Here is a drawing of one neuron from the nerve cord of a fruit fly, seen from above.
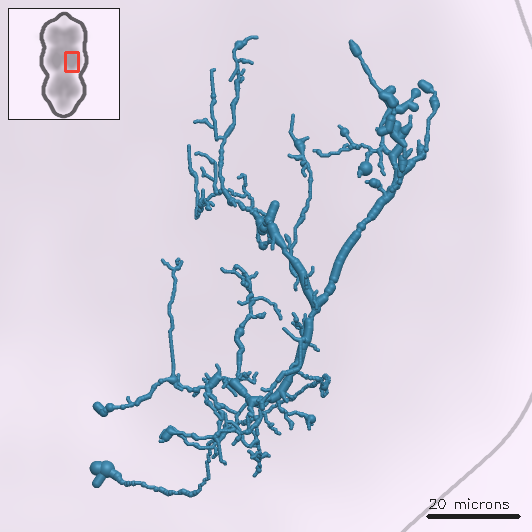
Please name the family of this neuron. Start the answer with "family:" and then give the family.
family: hemilineage 03B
